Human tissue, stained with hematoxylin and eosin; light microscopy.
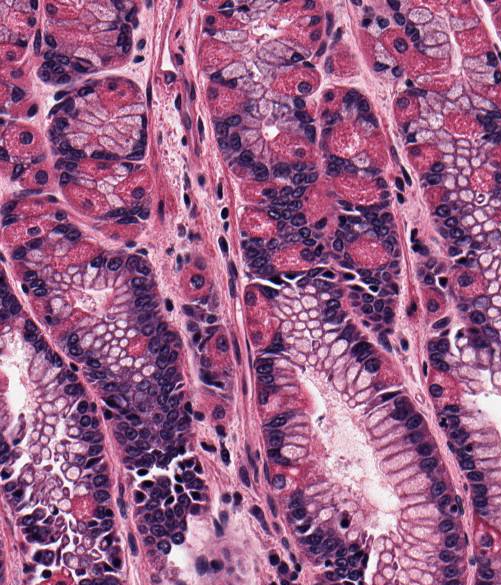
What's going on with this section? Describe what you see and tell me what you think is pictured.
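Elongated glands, roughly top to bottom, side by side, thin stroma between. Parietal cells: bright pink cytoplasm, round central nucleus, mostly upper half. Lower centre: lumen with tall columnar cells, pale apical mucin, basal nuclei. Lower left: purple cell clusters, crowded round dark nuclei. Tissue: stomach.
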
